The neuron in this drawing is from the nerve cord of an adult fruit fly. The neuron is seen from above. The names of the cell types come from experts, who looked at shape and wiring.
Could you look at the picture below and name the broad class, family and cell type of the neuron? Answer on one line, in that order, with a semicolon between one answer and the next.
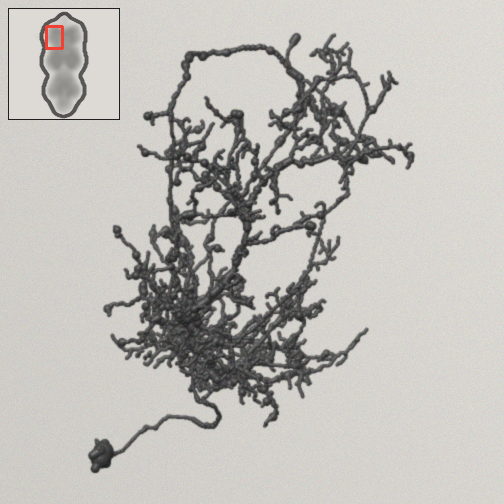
nerve-cord intrinsic neuron; hemilineage 03A; IN03A019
